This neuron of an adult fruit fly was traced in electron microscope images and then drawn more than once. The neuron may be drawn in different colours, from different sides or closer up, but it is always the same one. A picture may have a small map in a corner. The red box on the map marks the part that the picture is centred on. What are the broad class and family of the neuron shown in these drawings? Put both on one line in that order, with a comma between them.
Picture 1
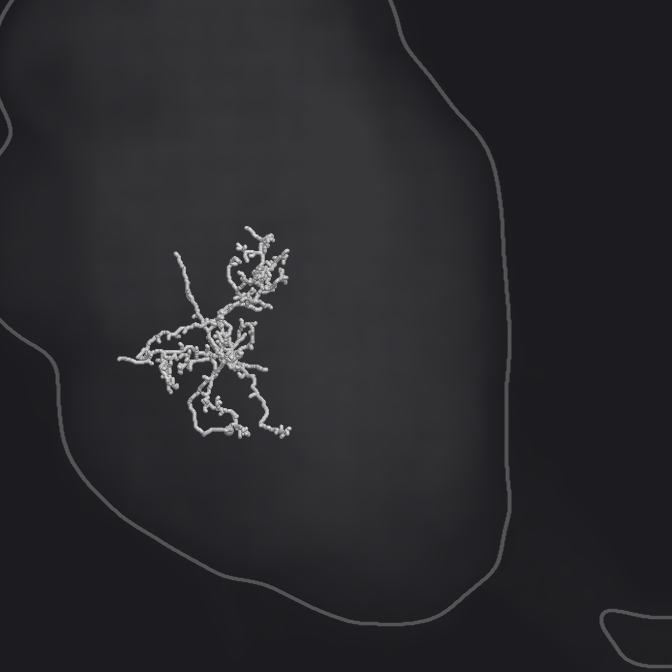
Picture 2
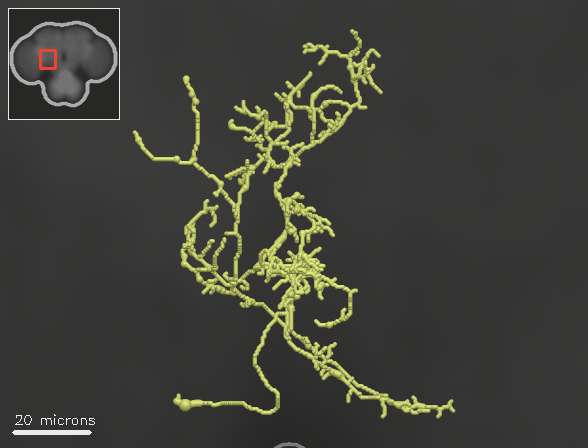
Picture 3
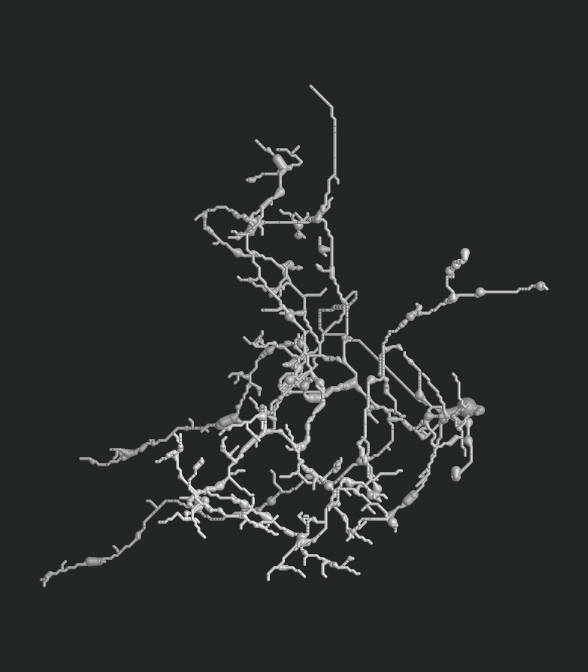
central-brain intrinsic neuron, hemilineage WEDa1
